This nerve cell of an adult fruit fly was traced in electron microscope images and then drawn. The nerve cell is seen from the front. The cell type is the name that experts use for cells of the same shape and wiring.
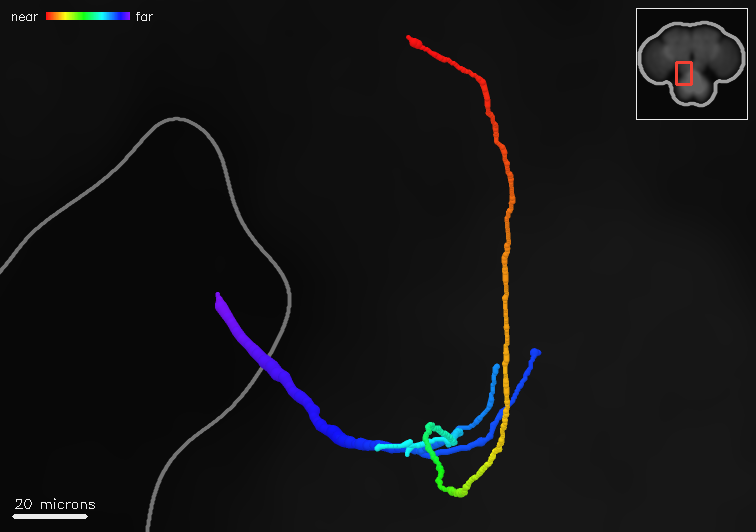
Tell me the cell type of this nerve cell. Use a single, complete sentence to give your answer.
The cell type that fits this nerve cell is SApp08.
